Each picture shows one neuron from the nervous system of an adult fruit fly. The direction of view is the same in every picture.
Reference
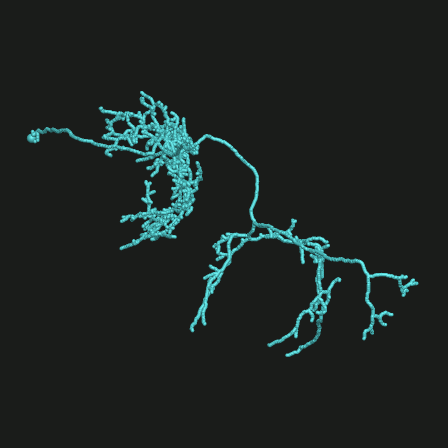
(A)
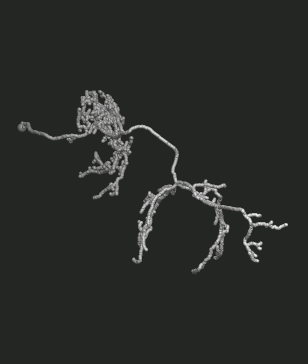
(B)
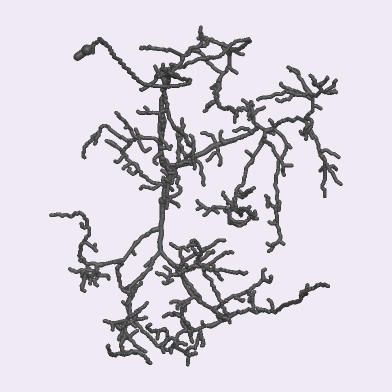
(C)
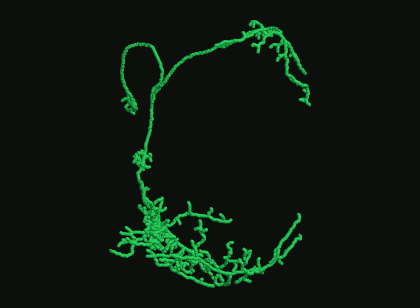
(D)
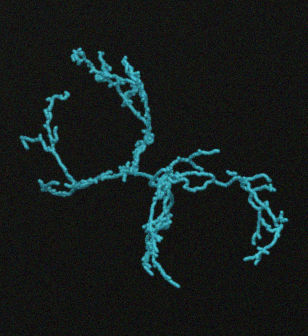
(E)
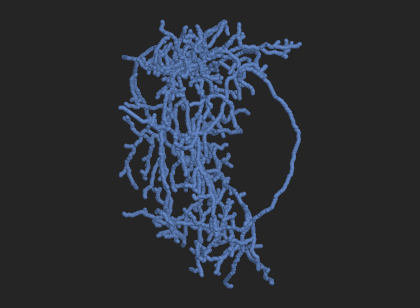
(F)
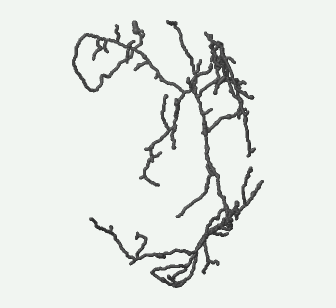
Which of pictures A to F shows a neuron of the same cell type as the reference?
A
